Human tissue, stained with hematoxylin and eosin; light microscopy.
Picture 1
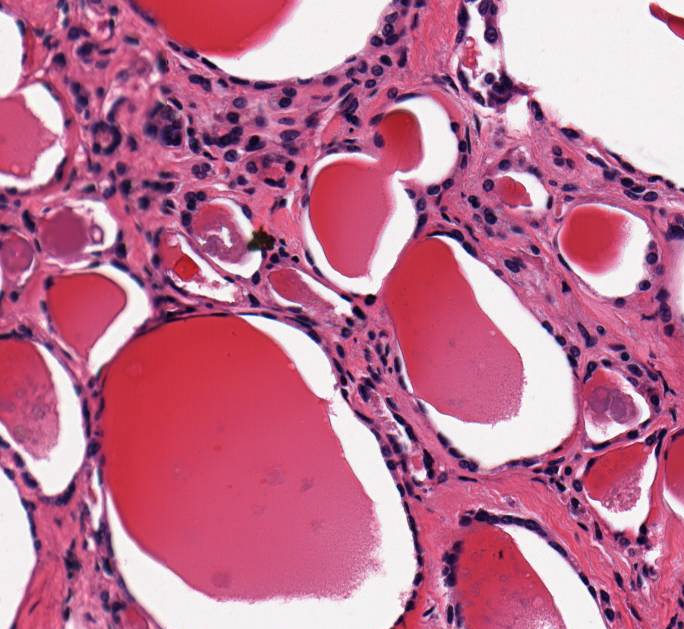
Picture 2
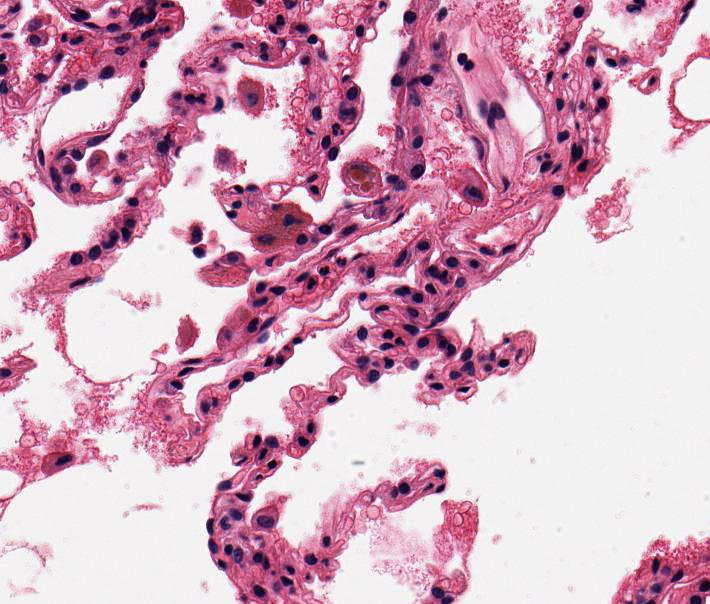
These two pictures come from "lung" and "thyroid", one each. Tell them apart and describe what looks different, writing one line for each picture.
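Site of picture 1: thyroid. The field is made of closed round to oval follicles of widely varying size, with the largest one in the lower left.
Site of picture 2: lung. No glands and no fat cells are present in the field.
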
